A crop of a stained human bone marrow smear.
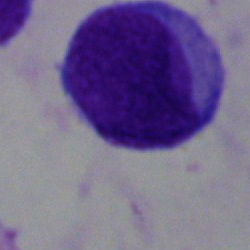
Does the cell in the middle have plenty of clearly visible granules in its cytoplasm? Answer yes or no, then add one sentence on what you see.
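No. No granules are seen in the cytoplasm.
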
